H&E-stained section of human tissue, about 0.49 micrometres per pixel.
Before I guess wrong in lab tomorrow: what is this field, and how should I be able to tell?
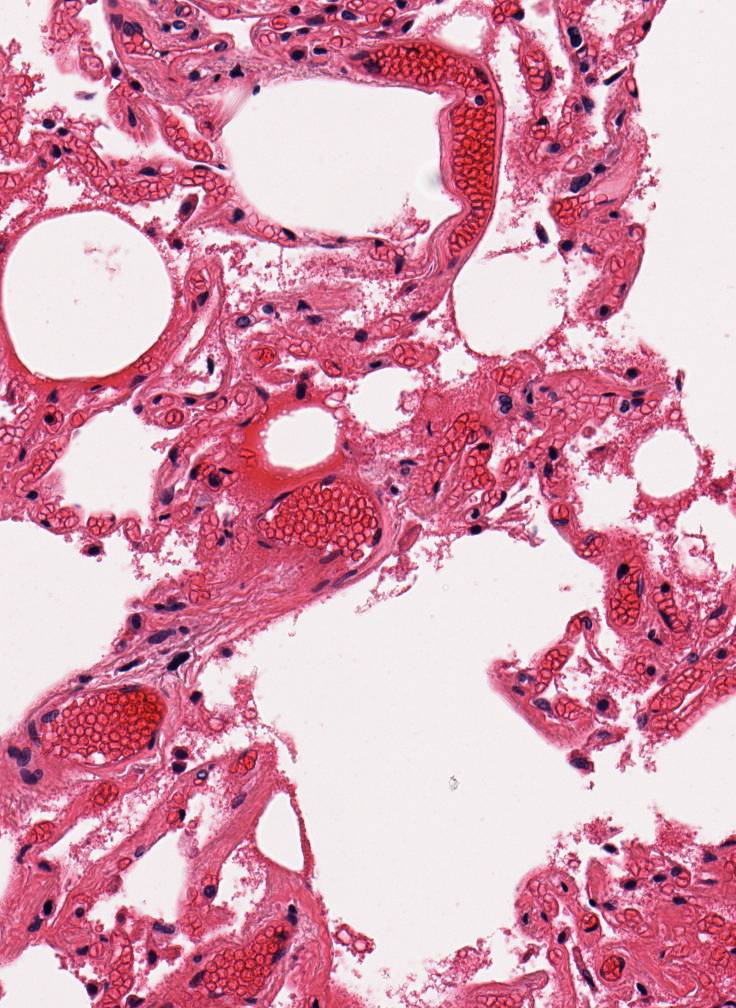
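Alveolus throughout most of the field. Large empty rounded and irregular spaces, parted by thin branching septa. Septal capillaries distended, packed with red blood cells.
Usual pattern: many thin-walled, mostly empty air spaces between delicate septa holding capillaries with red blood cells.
No glands, lined ducts or cartilage.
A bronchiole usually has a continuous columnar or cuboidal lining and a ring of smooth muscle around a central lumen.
Upper right of centre: long curved vessel beside an empty space, tightly filled with red blood cells.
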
